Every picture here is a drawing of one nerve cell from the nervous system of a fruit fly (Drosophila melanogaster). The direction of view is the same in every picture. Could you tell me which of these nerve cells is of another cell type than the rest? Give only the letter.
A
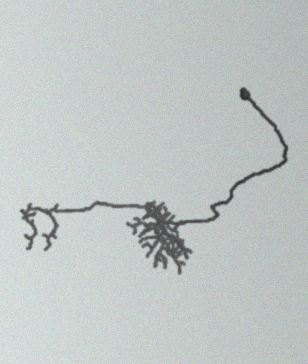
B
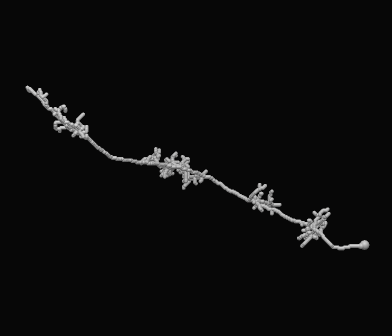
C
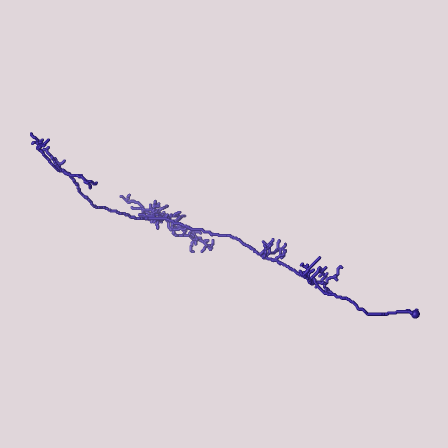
A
